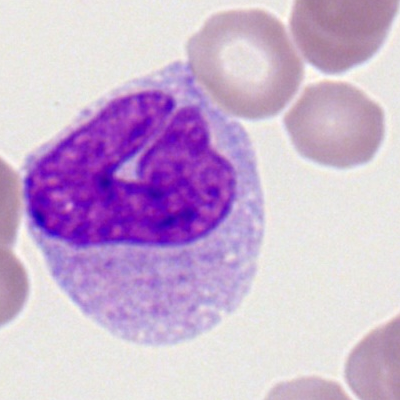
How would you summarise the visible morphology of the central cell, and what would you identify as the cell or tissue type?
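A smooth border encloses a rounded oval outline. The folded nucleus sits in the upper part of the cell, with a deep narrow cleft entering from its top edge. Abundant pale grey-blue cytoplasm lies mostly below it. The cell is a monocyte.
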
